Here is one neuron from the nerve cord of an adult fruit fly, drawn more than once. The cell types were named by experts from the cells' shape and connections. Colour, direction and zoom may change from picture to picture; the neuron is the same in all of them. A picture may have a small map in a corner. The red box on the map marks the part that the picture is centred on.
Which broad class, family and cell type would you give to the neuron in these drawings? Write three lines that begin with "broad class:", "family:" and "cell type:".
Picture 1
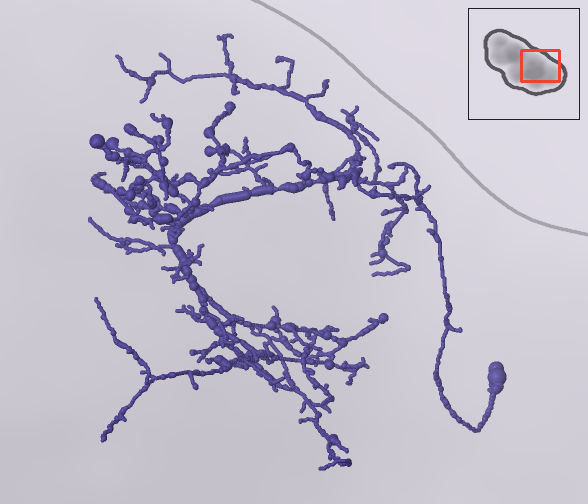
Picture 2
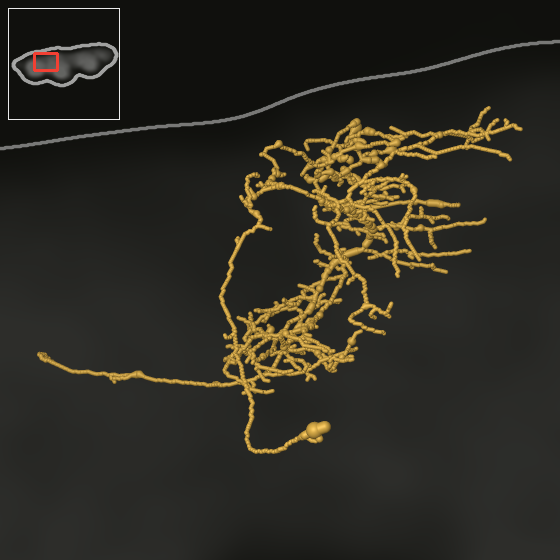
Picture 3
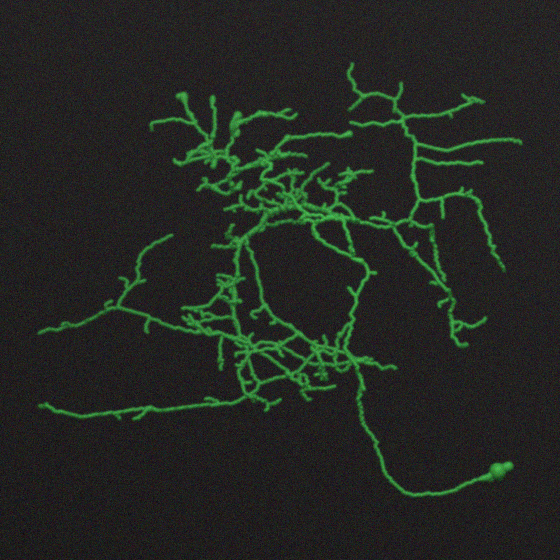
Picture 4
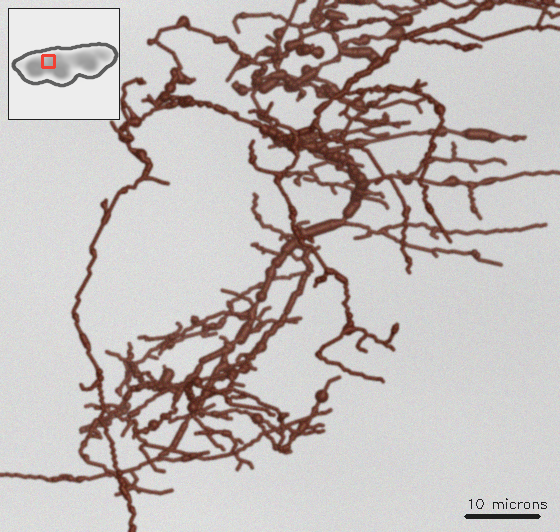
broad class: nerve-cord intrinsic neuron
family: hemilineage 03B
cell type: IN03B065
